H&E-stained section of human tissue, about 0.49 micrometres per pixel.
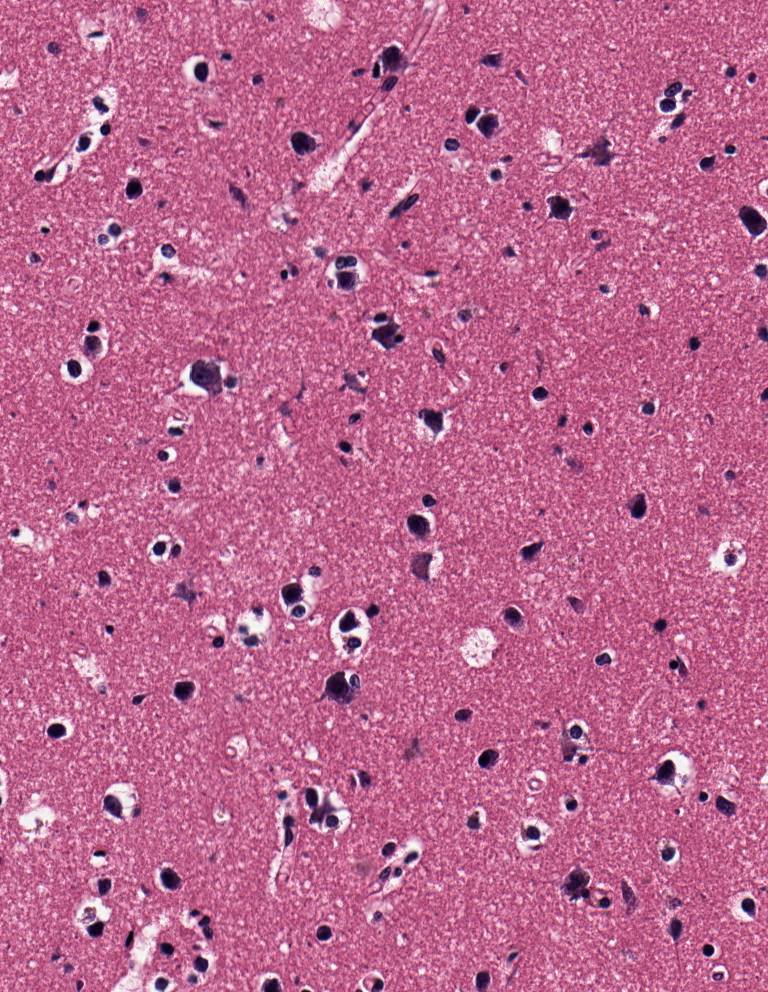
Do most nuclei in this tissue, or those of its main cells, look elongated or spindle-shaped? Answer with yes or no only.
No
